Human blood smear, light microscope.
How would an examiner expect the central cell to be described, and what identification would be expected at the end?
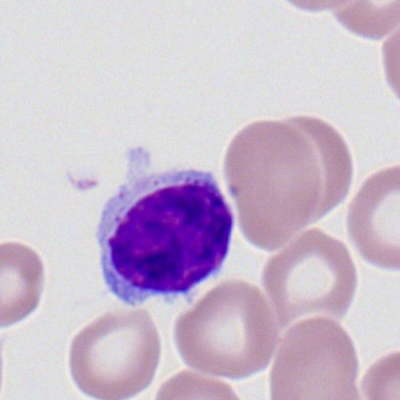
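Extending upward from the top of the cell is a short projection of pale blue cytoplasm. The nucleus fills most of the cell and sits toward its right side, its chromatin dark purple and coarsely clumped. This is a lymphocyte.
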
